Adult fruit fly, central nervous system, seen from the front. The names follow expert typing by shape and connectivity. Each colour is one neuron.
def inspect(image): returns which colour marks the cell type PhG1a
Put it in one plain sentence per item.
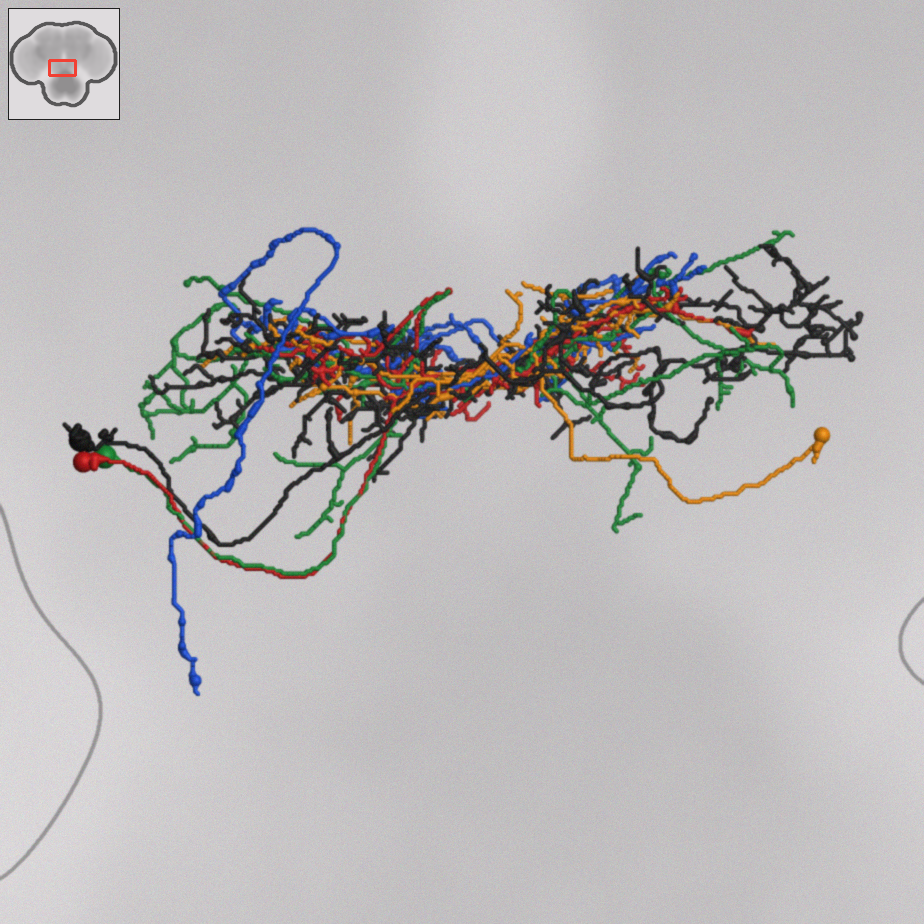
The colour is blue.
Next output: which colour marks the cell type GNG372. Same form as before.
The colour is orange.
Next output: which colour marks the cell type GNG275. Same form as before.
The colour is green.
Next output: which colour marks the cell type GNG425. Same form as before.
The colour is red.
